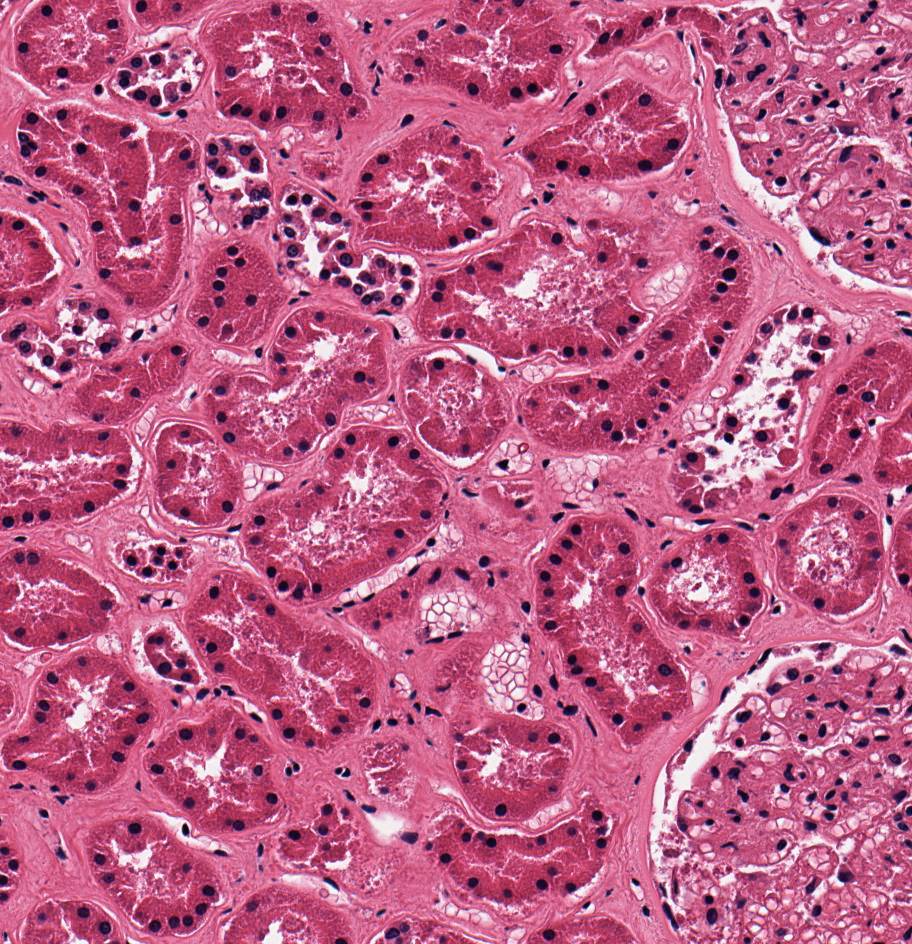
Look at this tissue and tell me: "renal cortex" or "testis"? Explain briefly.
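This is renal cortex. First: packed rounded and elongated tubule profiles, parted by narrow pink stroma, fill most of the field. Second: larger tubules have one layer of cuboidal cells with abundant, deeply eosinophilic, finely granular cytoplasm. Third: large rounded cellular structures at the upper and lower right edges are each partly rimmed by an empty crescent.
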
